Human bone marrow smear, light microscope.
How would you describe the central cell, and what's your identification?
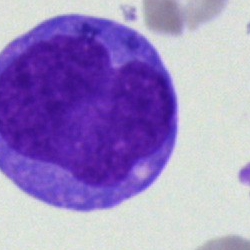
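Round, with a smooth edge. The nucleus fills most of it, a notch cut into its upper right side. Blue cytoplasm, widest along the lower edge, and one small pale clear spot at lower right beside the nucleus. So this is a blast.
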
